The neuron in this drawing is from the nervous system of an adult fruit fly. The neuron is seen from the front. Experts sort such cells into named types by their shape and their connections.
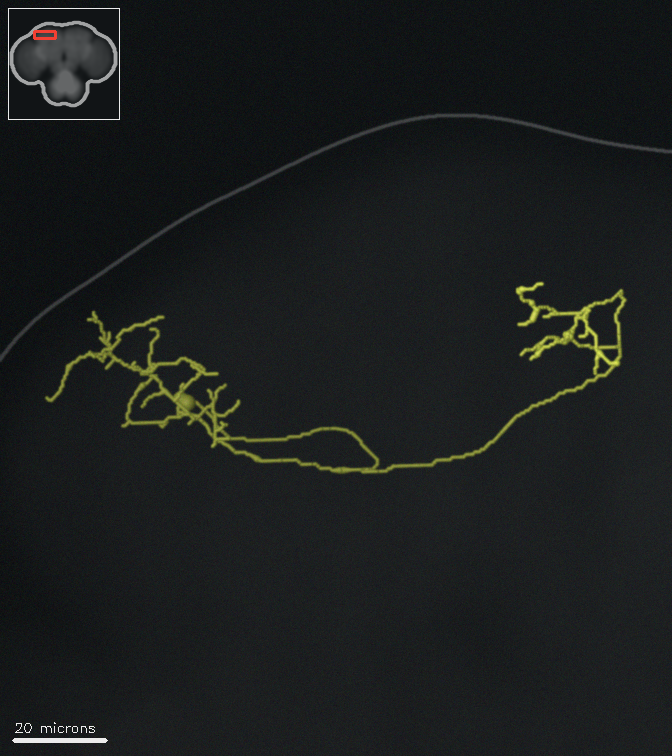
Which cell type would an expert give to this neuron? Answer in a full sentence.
The cell type is LHPV5a1.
